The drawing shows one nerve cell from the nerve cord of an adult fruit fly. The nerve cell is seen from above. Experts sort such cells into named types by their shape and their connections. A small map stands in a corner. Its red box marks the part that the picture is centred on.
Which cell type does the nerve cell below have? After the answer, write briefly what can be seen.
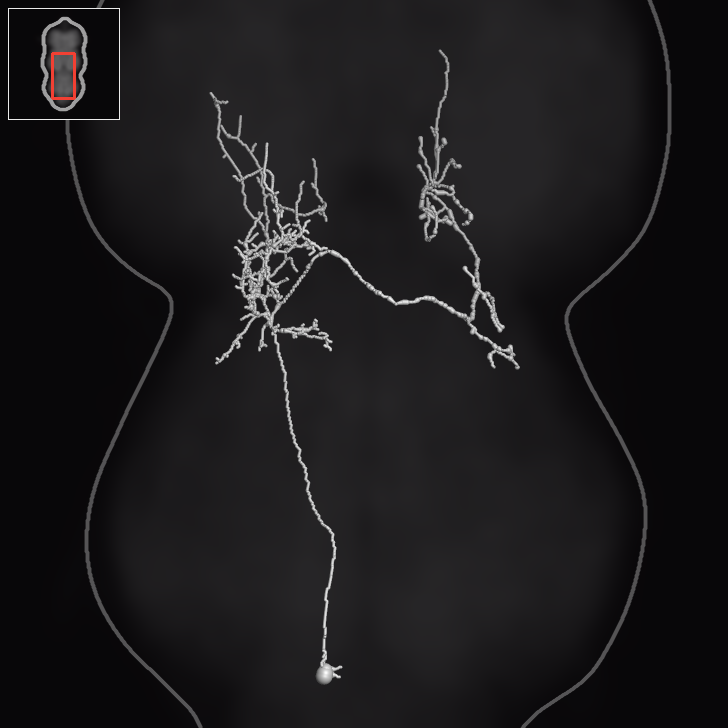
The cell type is IN06A038. This is a nerve-cord intrinsic neuron. The picture shows dozens of branch ends. In this view it is taller than it is wide.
